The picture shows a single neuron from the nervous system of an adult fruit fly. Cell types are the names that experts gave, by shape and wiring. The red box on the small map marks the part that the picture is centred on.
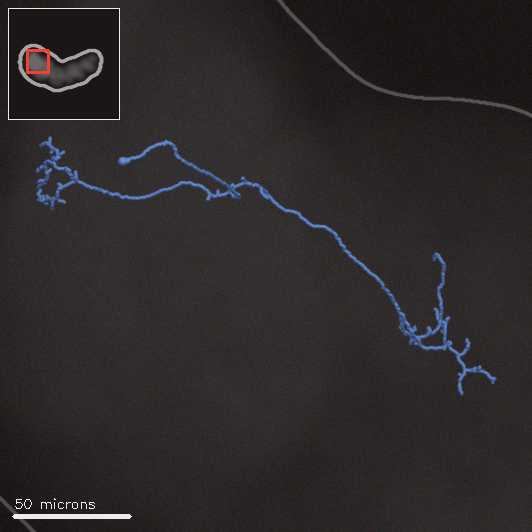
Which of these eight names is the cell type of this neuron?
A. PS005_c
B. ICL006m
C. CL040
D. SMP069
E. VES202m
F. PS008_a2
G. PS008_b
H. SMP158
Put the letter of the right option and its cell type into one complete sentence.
For cell type, option G, PS008_b, applies to the neuron.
